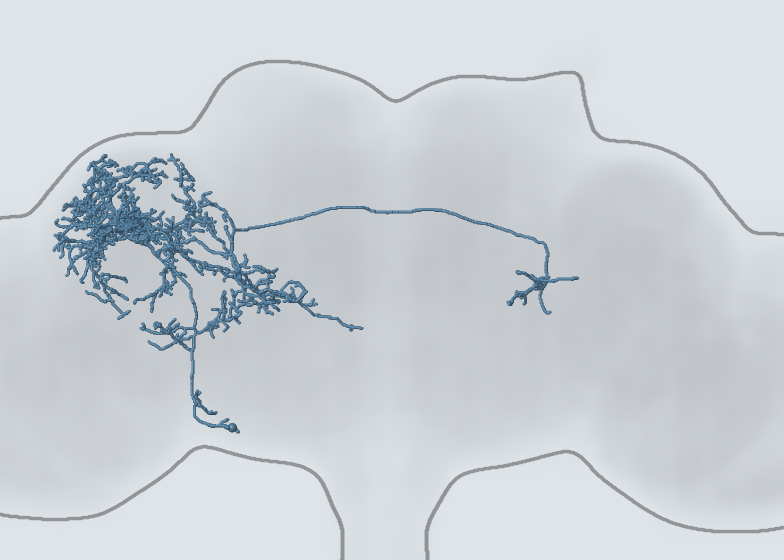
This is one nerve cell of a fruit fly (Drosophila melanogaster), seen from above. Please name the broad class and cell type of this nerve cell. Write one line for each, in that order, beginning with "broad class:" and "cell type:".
broad class: central-brain intrinsic neuron
cell type: AVLP573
